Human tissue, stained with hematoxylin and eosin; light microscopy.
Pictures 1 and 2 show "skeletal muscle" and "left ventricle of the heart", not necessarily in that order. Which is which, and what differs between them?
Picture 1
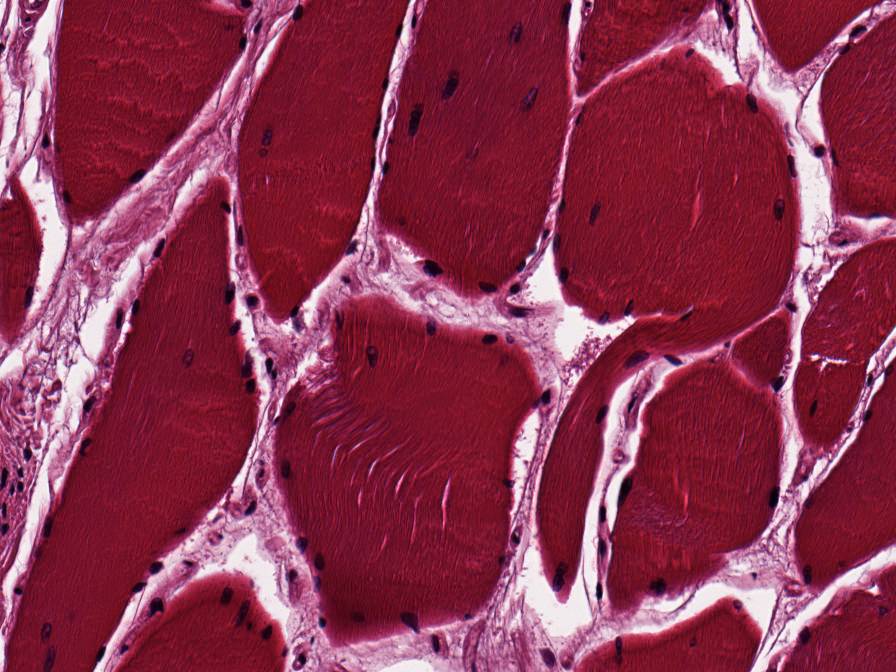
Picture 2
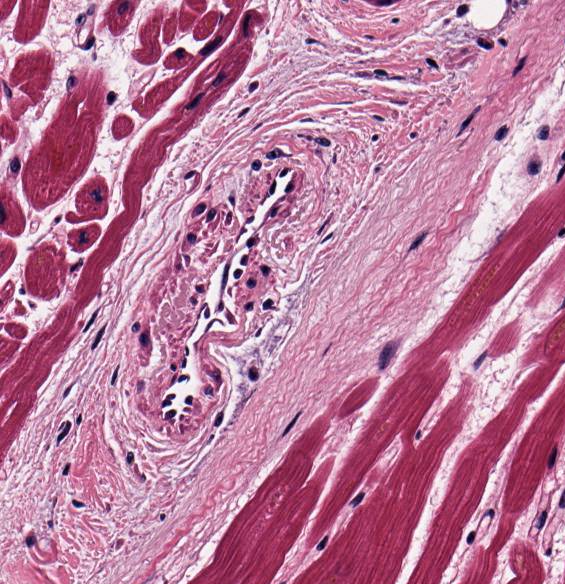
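Here, picture 1 is skeletal muscle and picture 2 is the left ventricle of the heart. Look first at the nuclei: in picture 1 they are dark, flattened and sit at the fibre edges, while the crosswise-cut fibres in the upper left of picture 2 have them centrally placed.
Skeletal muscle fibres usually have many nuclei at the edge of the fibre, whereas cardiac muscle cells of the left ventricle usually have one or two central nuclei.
Picture 2 also has deep pink fibres cut lengthwise in the lower right, running parallel to a fibrous band that holds sparse, elongated dark nuclei.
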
